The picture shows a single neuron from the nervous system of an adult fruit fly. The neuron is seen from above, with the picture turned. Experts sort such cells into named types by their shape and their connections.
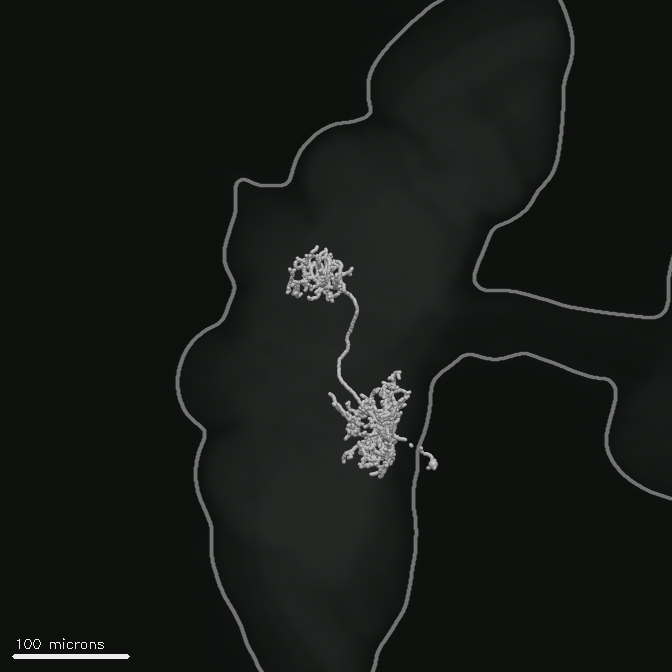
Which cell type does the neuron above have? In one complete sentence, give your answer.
The cell type name for this neuron is PS203.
